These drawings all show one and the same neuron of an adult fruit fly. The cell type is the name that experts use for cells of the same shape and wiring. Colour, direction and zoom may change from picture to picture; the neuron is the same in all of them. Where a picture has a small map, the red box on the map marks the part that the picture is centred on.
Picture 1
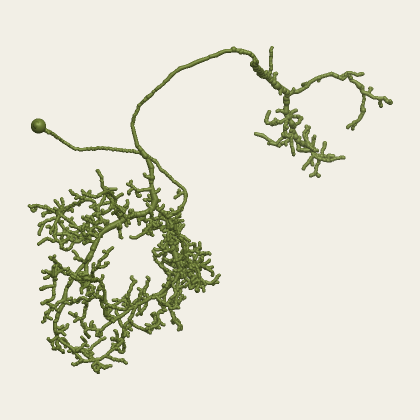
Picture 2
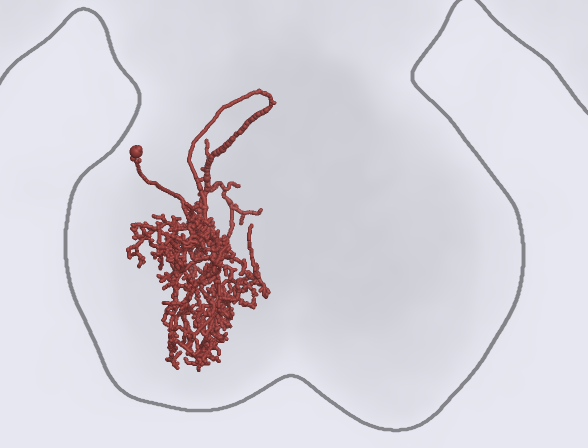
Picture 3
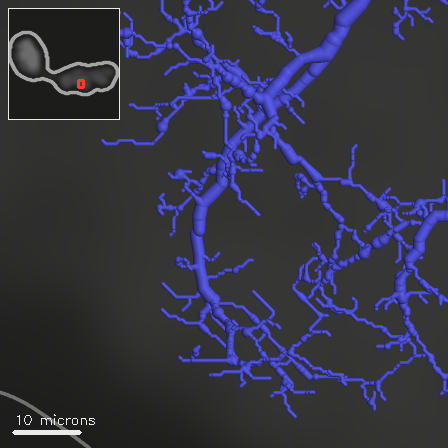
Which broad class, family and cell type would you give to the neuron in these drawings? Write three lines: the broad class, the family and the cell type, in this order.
nerve-cord intrinsic neuron
hemilineage 19A
IN19A009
